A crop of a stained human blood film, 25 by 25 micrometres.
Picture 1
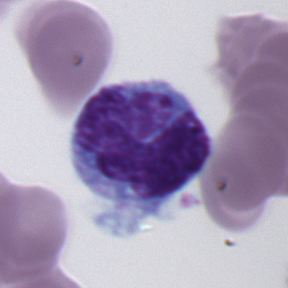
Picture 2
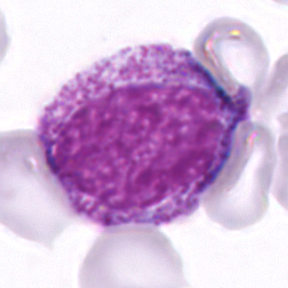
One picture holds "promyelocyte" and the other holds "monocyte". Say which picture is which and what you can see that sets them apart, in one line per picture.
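In picture 1 we see a monocyte: No distinct granules are seen in the cytoplasm.
In picture 2 we see a promyelocyte: The cytoplasm is densely packed with small purple-violet granules.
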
